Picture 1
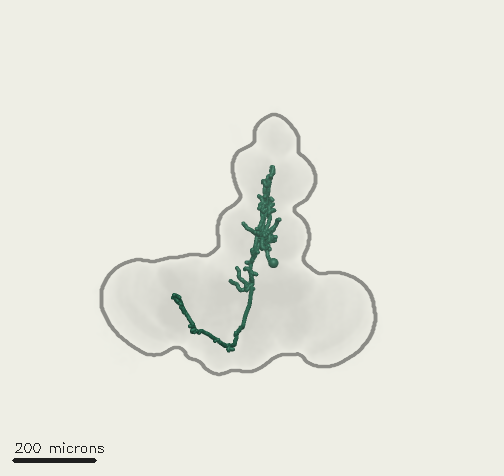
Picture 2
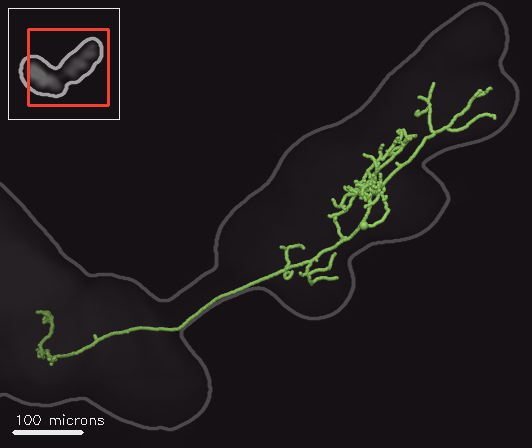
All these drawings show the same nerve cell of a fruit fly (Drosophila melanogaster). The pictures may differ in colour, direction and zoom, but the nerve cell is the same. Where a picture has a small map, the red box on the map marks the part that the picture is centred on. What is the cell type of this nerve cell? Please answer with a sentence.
The cell type is AN05B050_c.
